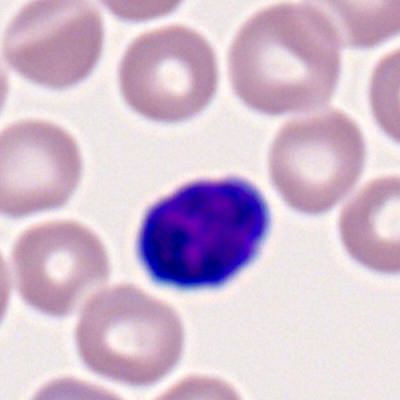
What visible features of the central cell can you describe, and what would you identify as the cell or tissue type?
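Nearly the whole cell is filled by the nucleus, in which no nucleolus can be seen. Cytoplasm shows at most as a very thin rim at the cell's edge. No granules are visible in the cell. It is a lymphocyte.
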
